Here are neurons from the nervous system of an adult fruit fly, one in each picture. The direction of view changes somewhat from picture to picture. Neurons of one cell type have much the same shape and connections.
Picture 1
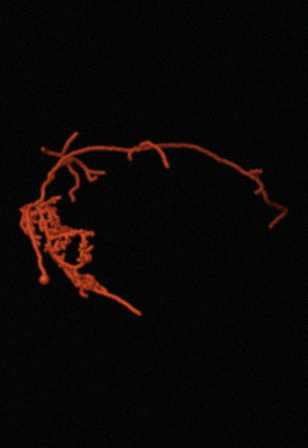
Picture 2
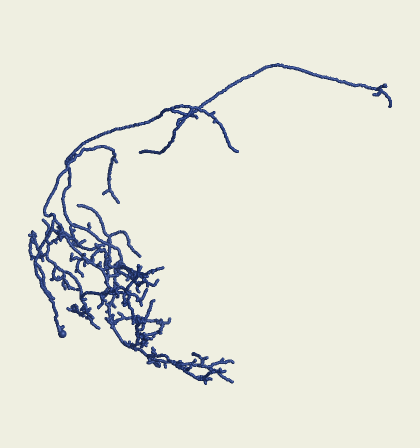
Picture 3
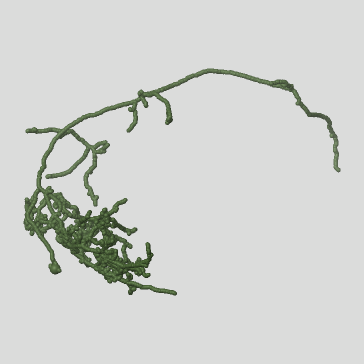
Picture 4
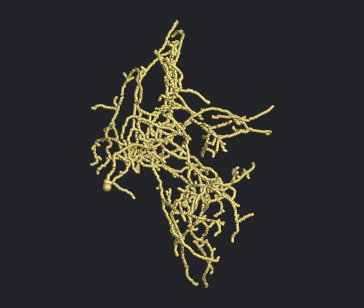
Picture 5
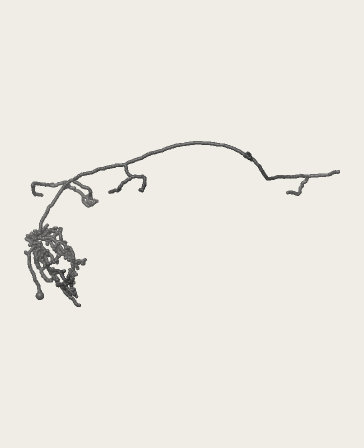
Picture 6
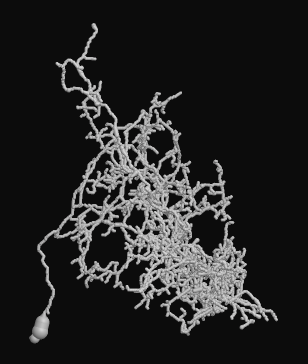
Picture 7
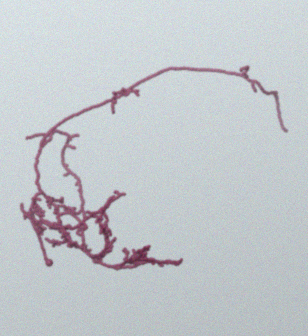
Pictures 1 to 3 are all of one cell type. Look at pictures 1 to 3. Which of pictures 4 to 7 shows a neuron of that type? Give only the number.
7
